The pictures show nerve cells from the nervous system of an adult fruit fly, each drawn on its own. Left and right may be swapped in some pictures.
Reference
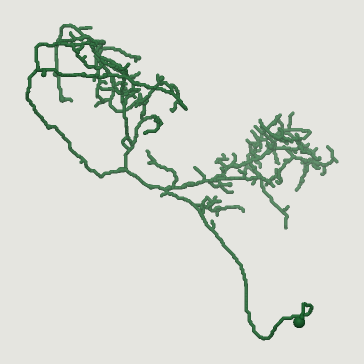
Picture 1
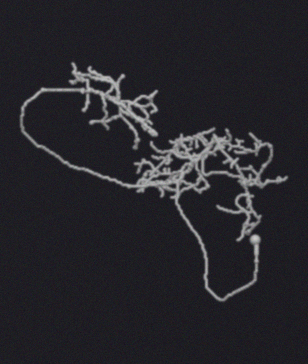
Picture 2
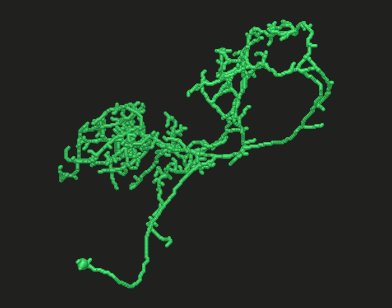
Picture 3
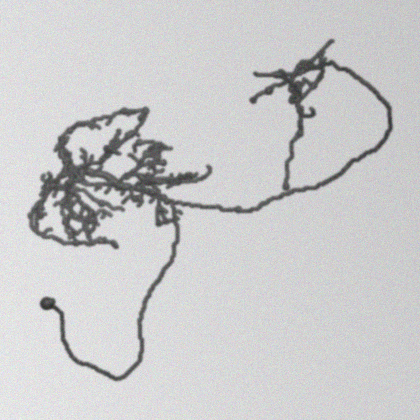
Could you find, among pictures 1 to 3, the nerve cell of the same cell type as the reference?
Picture 2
